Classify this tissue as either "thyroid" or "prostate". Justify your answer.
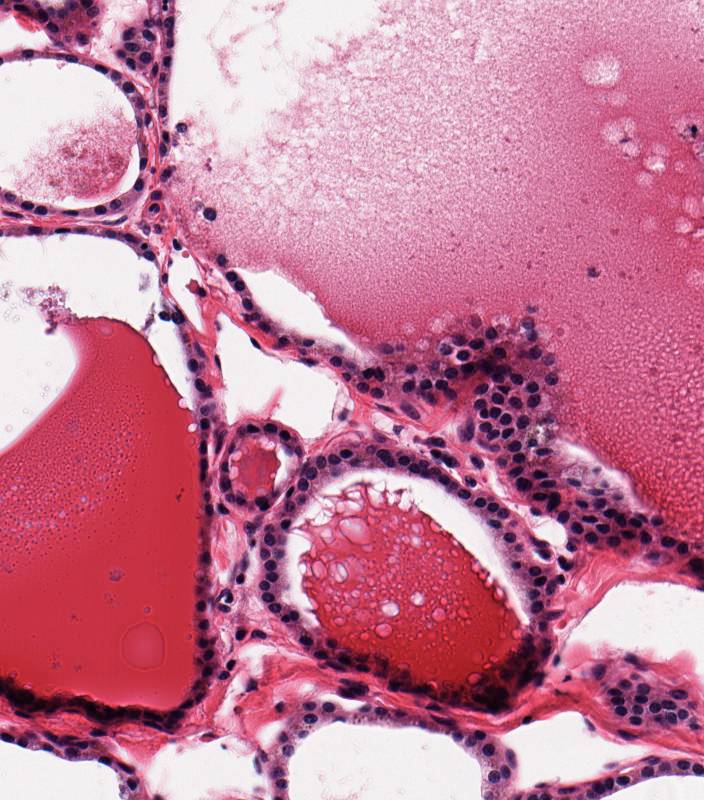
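The tissue is thyroid. Its closed, rounded follicles of widely varying size are packed against one another.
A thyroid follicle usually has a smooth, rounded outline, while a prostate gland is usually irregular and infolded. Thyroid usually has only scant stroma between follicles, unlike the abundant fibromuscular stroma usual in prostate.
Flattened to low cuboidal cells line each follicle in one layer.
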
